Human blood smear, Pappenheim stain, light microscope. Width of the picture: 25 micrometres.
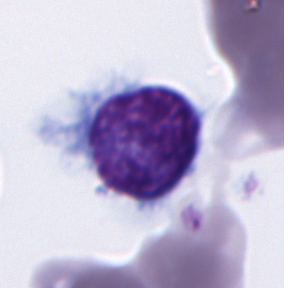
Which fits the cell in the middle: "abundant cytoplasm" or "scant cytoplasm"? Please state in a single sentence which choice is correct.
Around its nucleus, the cell has no more than a narrow rim of cytoplasm.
